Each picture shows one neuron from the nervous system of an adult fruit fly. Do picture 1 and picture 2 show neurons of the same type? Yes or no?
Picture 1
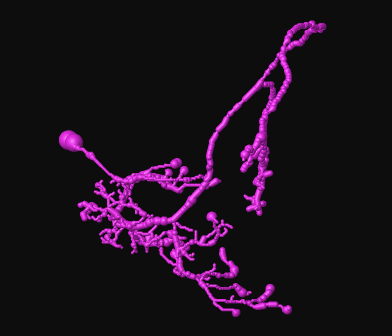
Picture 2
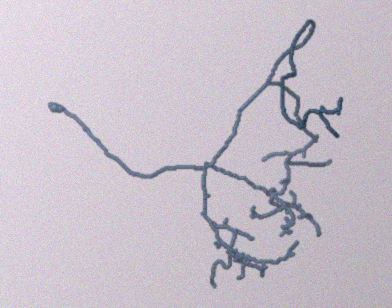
no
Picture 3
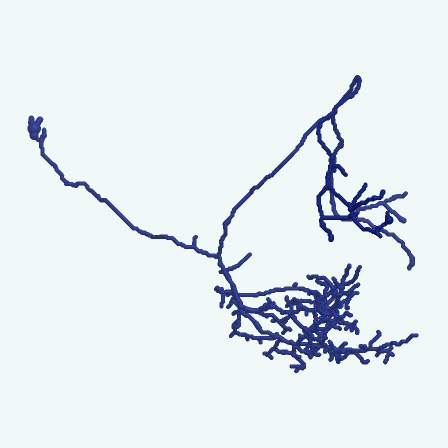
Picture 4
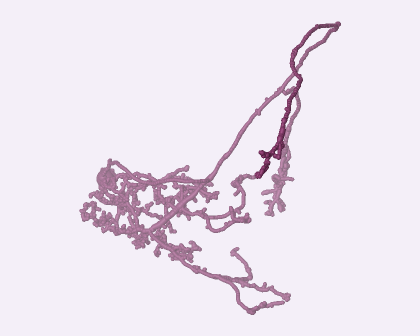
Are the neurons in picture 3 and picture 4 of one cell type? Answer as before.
no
